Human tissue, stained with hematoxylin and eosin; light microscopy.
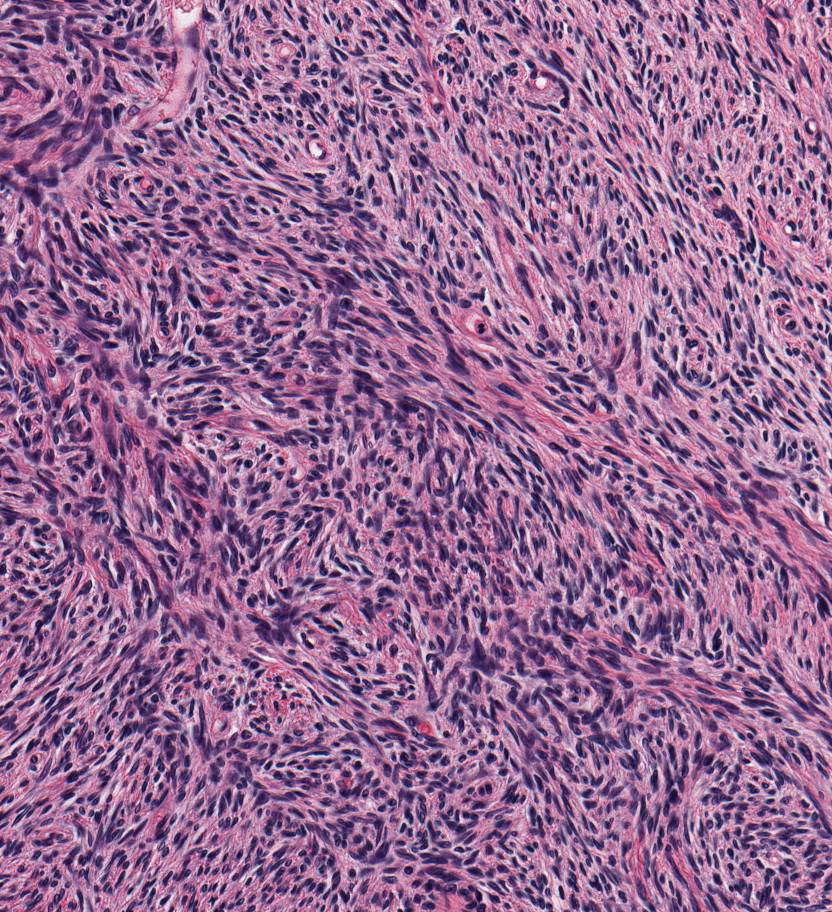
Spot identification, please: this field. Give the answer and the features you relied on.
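Shown: ovarian cortex. Spindle cells, densely packed throughout, in intersecting fascicles sweeping in varying directions.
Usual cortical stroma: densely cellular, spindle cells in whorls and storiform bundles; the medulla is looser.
Nuclei elongated, dark, often tapered or wavy; cytoplasm scant, pale pink, borders indistinct.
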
